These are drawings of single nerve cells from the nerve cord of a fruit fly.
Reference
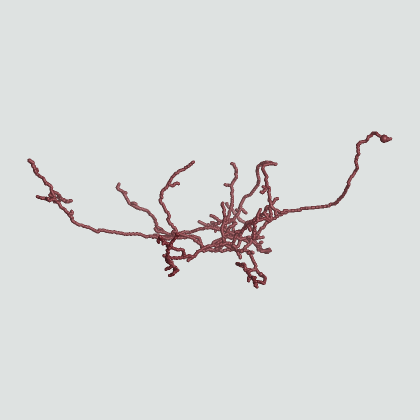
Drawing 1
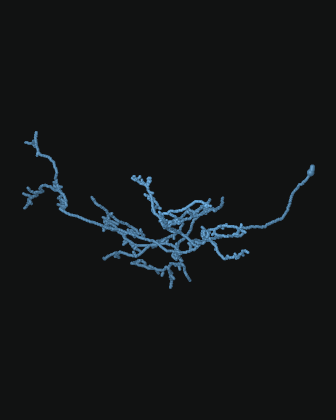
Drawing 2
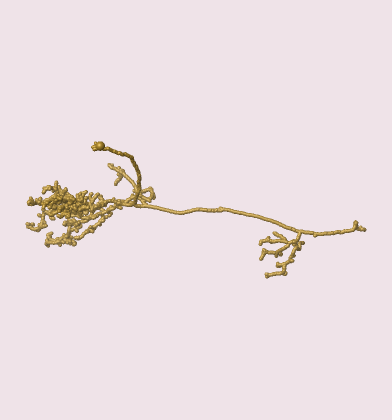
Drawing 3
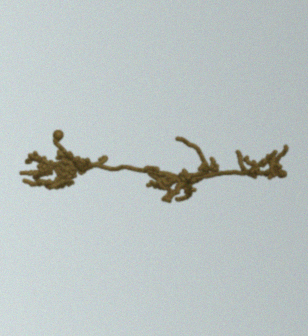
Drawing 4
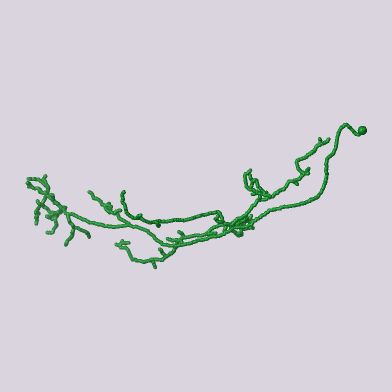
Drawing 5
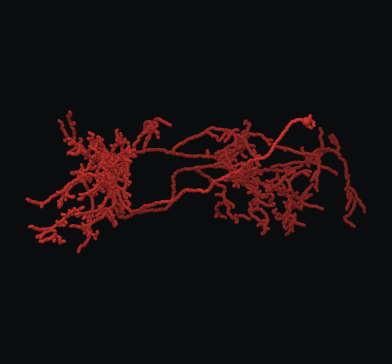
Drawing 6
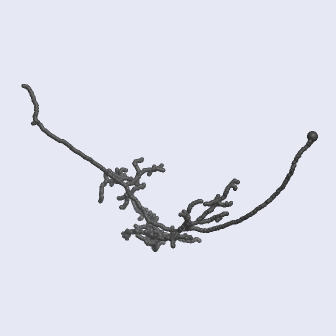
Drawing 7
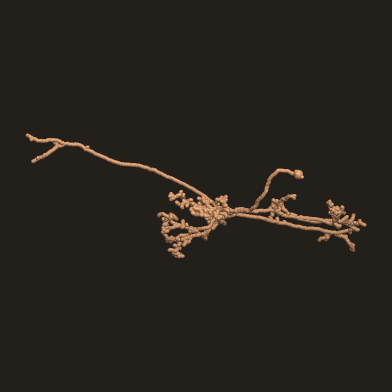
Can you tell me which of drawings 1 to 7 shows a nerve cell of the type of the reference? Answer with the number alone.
1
